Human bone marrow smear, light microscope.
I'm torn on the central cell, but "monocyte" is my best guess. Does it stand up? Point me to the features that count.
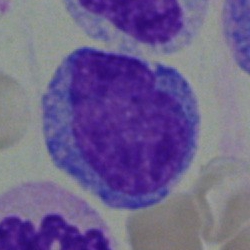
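Checked first is the nucleus, which fills most of the cell and has a notch in its upper right edge. Its chromatin is fine and evenly spread rather than clumped. The cytoplasm is blue, with no vacuoles.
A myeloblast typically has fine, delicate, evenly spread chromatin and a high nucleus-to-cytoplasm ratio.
Both of these match the cell here.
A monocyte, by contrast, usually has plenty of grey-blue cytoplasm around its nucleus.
In this cell the nucleus takes up most of the space, which counts against monocyte. The name monocyte does not fit; the cell is a blast.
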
